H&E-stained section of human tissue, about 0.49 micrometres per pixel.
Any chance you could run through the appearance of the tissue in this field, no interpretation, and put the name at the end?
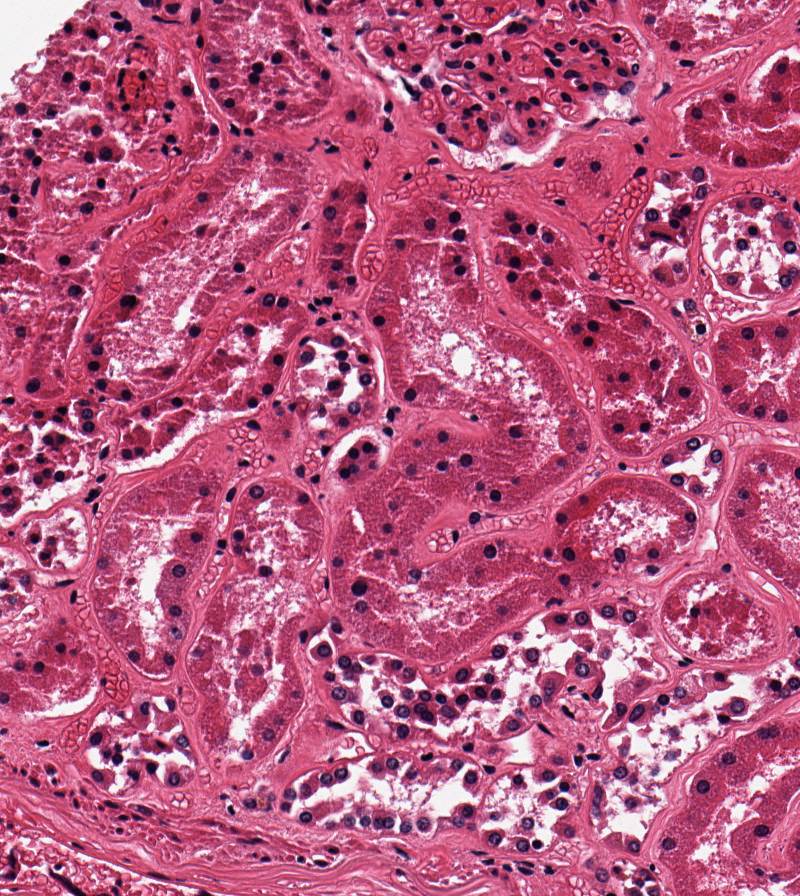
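Most tubules are lined by a single layer of cuboidal to low columnar cells with abundant granular eosinophilic cytoplasm. Each cell has one round, dark nucleus set toward the base. Their lumens are irregular, partly filled with pale granular eosinophilic debris. Along the lower left edge runs dense pink fibrous connective tissue with wavy fibres. This is renal cortex.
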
